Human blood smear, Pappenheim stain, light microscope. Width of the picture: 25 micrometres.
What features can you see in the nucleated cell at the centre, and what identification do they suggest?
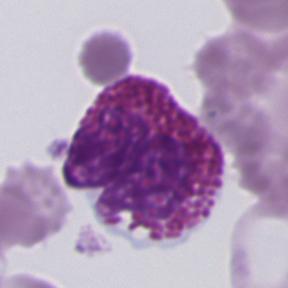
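Coarse, round granules pack the cytoplasm. They are roughly uniform in size and stained reddish-purple. Overlying granules partly hide the dark purple nucleus. The cell is an eosinophil.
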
